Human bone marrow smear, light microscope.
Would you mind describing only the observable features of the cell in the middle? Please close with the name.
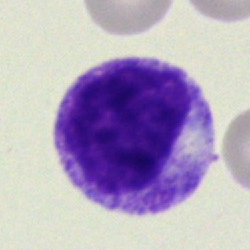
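Round and smooth-edged, the cell is mostly filled by its nucleus, which sits toward the upper left. Facing the paler cytoplasm on the right, the nuclear edge runs in a fairly straight line. Chromatin is dark purple and clumped into patches. It is a myelocyte.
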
